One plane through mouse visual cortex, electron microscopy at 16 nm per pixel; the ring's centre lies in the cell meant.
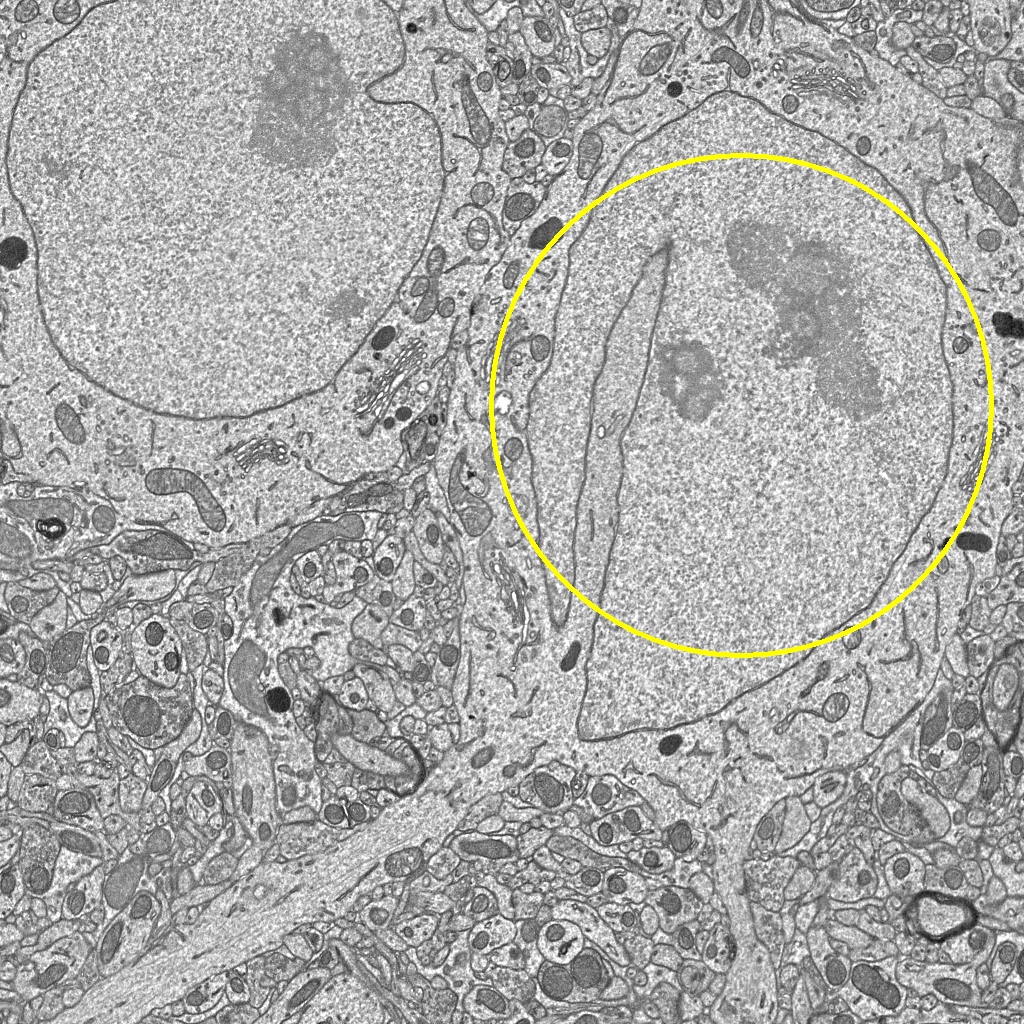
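Excitatory neuron in mouse visual cortex, the cell at the centre of the ring. Its large, roundish nucleus fills most of the ring and holds two separate darker irregular masses, the larger toward the upper right. Another cell body, with a large round nucleus, lies to the upper left.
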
